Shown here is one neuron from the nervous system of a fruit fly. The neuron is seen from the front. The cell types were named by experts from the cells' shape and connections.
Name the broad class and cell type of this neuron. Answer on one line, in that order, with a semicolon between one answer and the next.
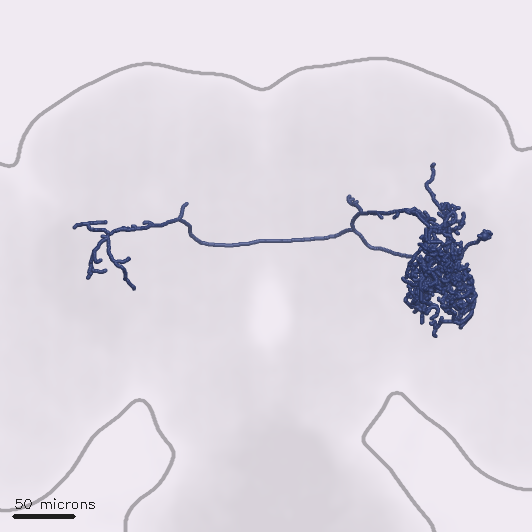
central-brain intrinsic neuron; AVLP159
